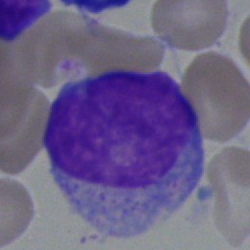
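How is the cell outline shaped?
Roughly round.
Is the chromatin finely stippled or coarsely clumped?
Finely stippled, not coarsely clumped.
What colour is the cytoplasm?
Pale greyish-blue.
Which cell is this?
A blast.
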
